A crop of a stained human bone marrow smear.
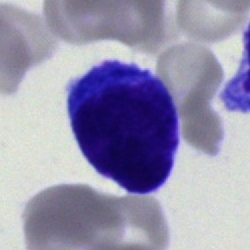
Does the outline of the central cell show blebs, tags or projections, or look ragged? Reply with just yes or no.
Yes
